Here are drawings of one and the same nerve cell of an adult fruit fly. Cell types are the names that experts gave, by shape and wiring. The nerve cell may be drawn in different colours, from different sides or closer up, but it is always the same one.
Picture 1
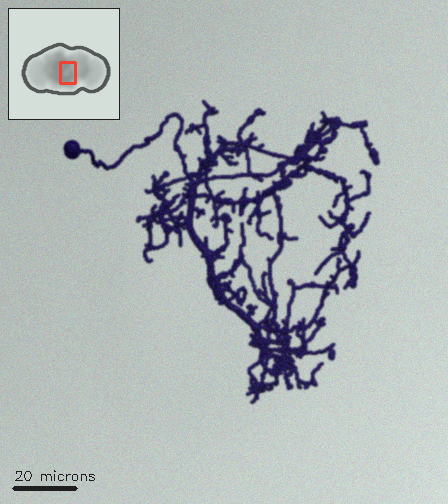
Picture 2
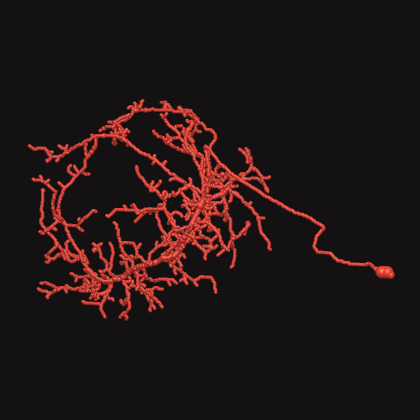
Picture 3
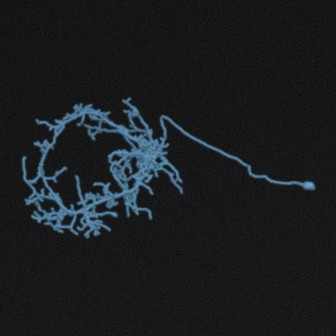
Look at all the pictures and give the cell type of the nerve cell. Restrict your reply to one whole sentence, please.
The type of this nerve cell is the cell type IN03A047.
